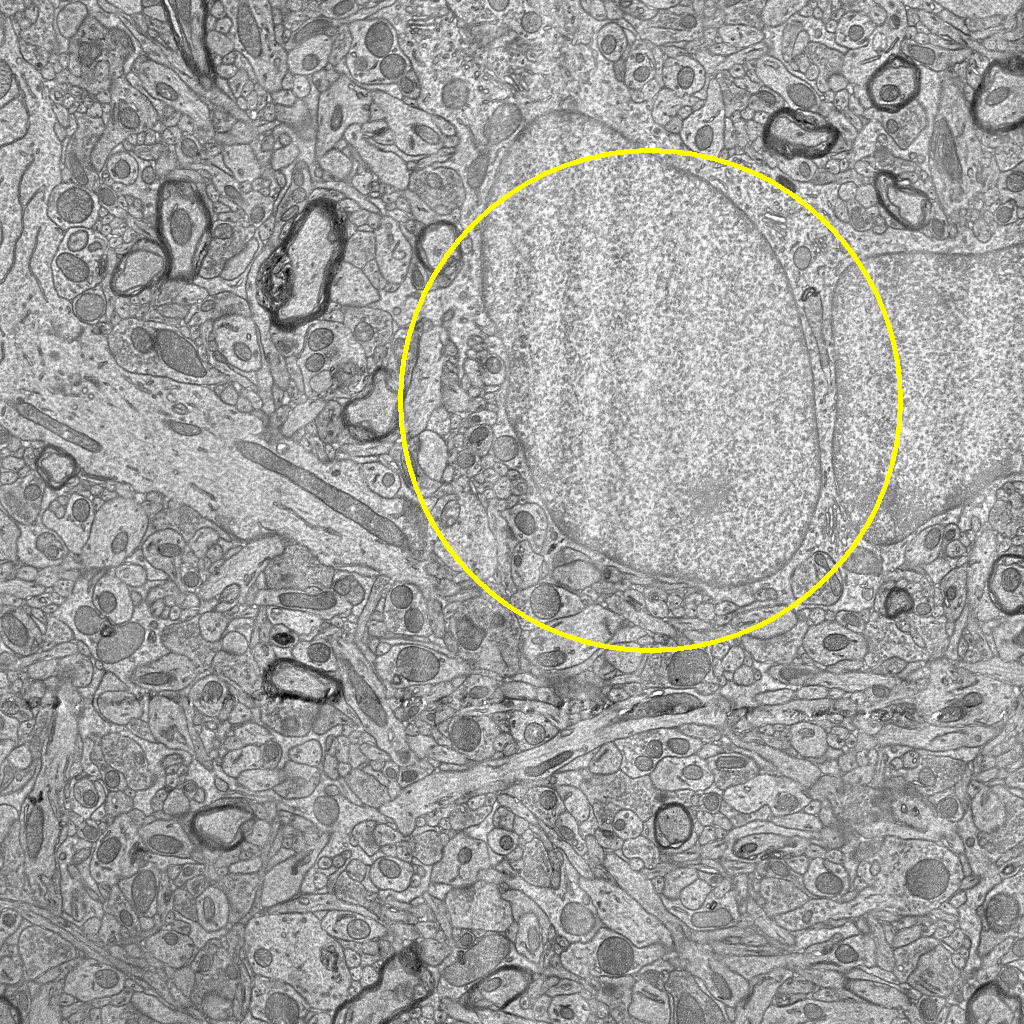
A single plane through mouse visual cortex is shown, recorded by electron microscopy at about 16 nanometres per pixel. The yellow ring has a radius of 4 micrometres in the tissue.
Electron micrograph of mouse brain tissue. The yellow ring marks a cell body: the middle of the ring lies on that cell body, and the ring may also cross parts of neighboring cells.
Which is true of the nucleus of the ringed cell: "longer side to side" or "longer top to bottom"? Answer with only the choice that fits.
Longer top to bottom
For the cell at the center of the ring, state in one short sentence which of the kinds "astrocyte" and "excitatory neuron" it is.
This ring's center lies on an astrocyte.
